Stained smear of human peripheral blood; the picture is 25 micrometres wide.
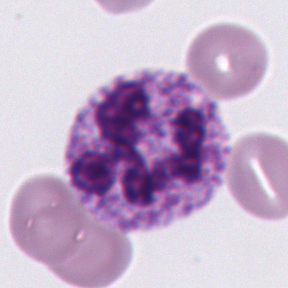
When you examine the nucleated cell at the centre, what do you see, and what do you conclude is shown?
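First, size: the cell is about 14 micrometres across. Next, the nucleus, which is split into four separate lobes lying in a ring around a central patch of cytoplasm. Then the chromatin, dark purple and coarsely clumped. Last, the cytoplasm, with small violet granules spread evenly through all of it. This is a segmented neutrophil.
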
